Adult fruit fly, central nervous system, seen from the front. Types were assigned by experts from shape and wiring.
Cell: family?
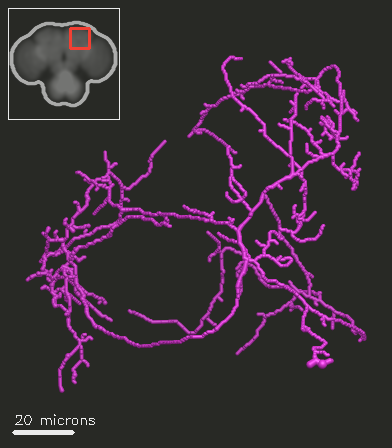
hemilineage SLPa&l1_anterior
